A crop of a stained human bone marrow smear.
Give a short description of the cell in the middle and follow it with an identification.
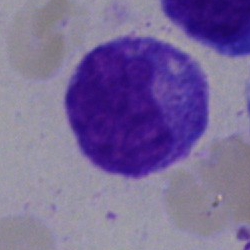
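Chromatin mottled: darker and lighter purple areas, not one solid tone. Paler patch in the upper right part of the cell. No distinct granules seen. No clear vacuoles visible. Cell: promyelocyte.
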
